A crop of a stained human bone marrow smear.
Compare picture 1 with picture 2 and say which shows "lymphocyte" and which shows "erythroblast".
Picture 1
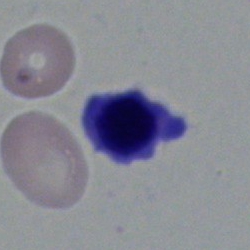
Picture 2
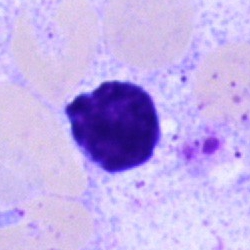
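Answer: picture 1, erythroblast; picture 2, lymphocyte. The outlines differ: the erythroblast is irregular, with small knobby bulges around its margin and a single rounded bud jutting from its right side, whereas the lymphocyte is roughly round with one small bulge at its upper left edge. In the erythroblast, the dark central mass looks dense and uniform, with no visible chromatin pattern, and only a thin, paler violet margin surrounds it.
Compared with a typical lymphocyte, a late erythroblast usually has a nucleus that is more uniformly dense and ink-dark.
The lymphocyte's dark nucleus fills almost the whole cell, with no clear rim of cytoplasm, and its chromatin is dense and deep purple-blue throughout.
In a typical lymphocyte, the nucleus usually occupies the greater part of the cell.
Neither cell shows nucleoli or granules, and no vacuoles are seen in the lymphocyte.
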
